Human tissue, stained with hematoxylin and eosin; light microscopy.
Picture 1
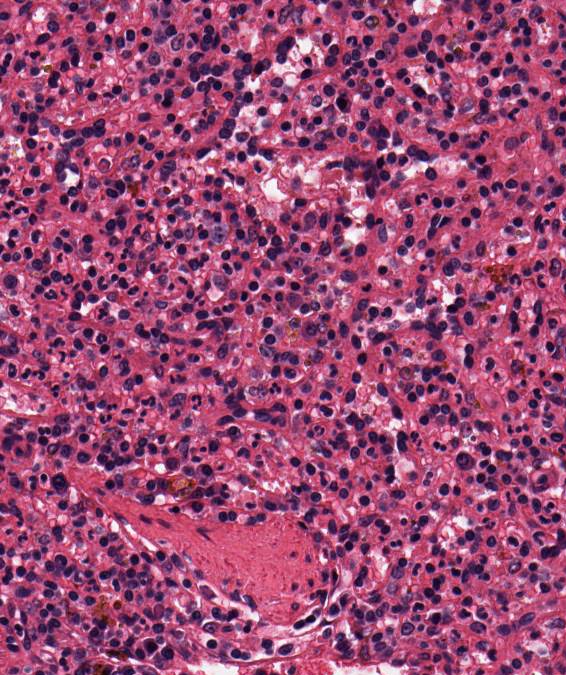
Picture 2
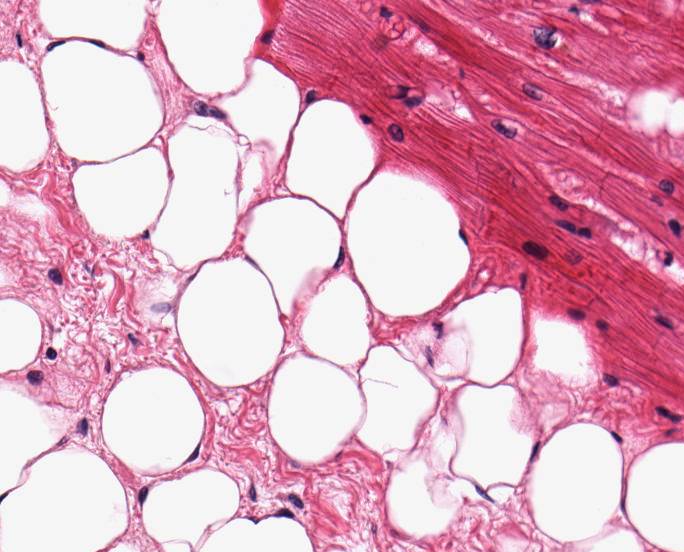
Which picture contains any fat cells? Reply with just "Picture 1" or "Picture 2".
Picture 2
